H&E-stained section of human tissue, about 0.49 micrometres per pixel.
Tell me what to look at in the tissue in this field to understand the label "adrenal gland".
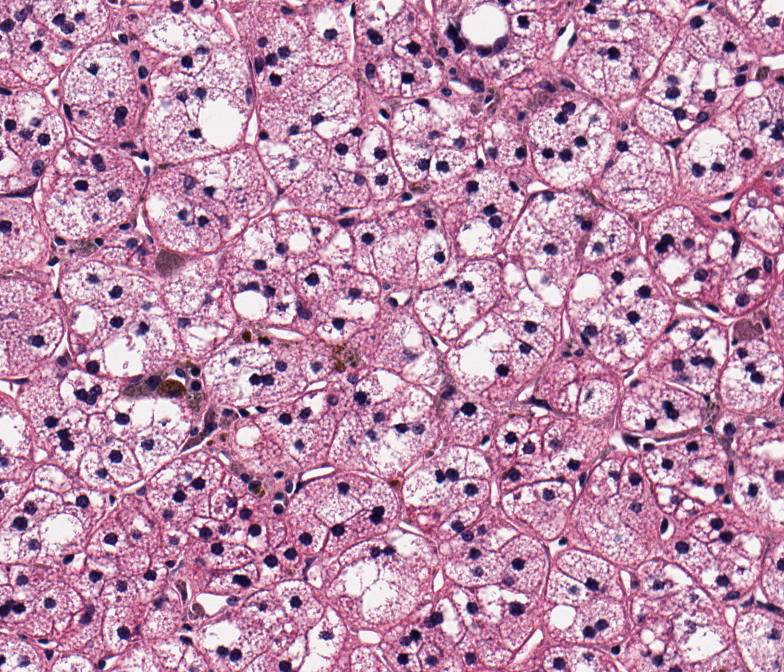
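This tissue is adrenal gland, and I'll take the field as it comes. The whole field is one solid sheet of large polygonal cells, without glands or lumens. Their cytoplasm looks pale, finely granular to cobwebby, not dense pink. Over in the left half, small clusters of golden-brown granular pigment sit between cells. The cells are parted only by narrow slit-like spaces, and I find no large vessels in the field.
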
